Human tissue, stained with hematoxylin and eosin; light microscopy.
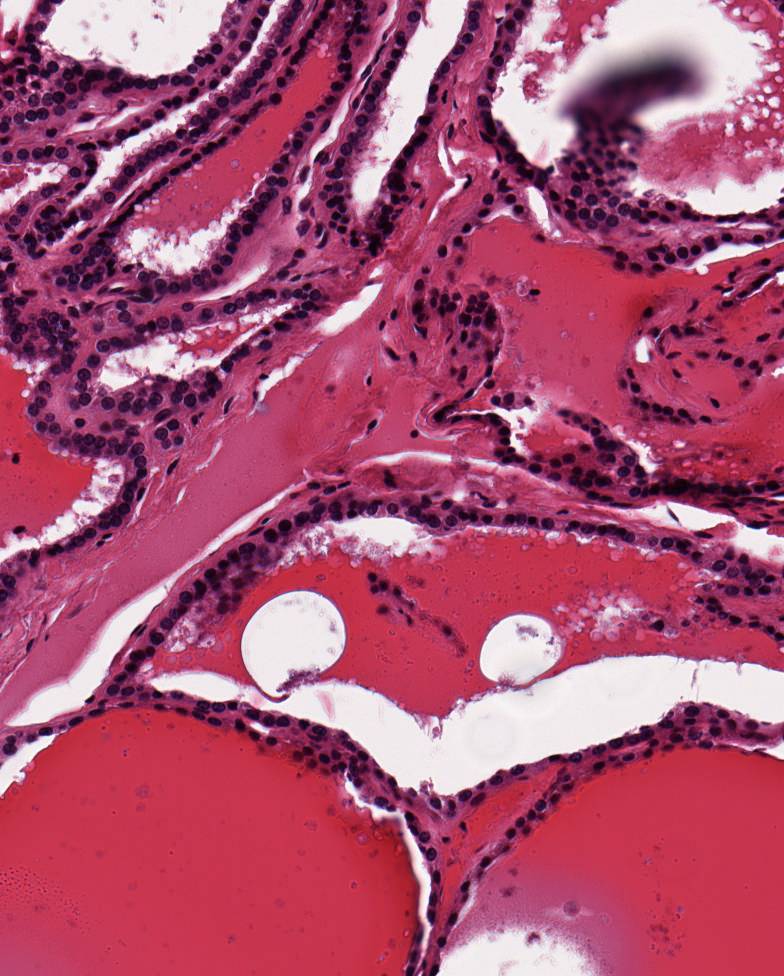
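Thyroid: the units at upper left look narrow and elongated, whereas those at the bottom appear large and rounded. Each seems lined by a single layer of flattened to cuboidal epithelial cells, whose small, round, dark nuclei are fairly uniform in size. In many units, white clefts part the pink content from the lining, especially across the lower half.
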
